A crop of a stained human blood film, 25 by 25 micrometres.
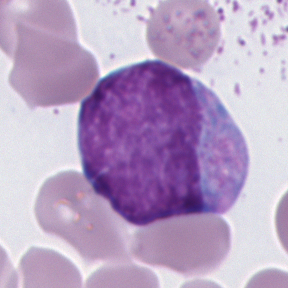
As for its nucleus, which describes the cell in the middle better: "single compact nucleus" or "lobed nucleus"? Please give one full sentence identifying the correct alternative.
Round, oval or kidney-shaped, the nucleus of this cell is one compact undivided mass.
